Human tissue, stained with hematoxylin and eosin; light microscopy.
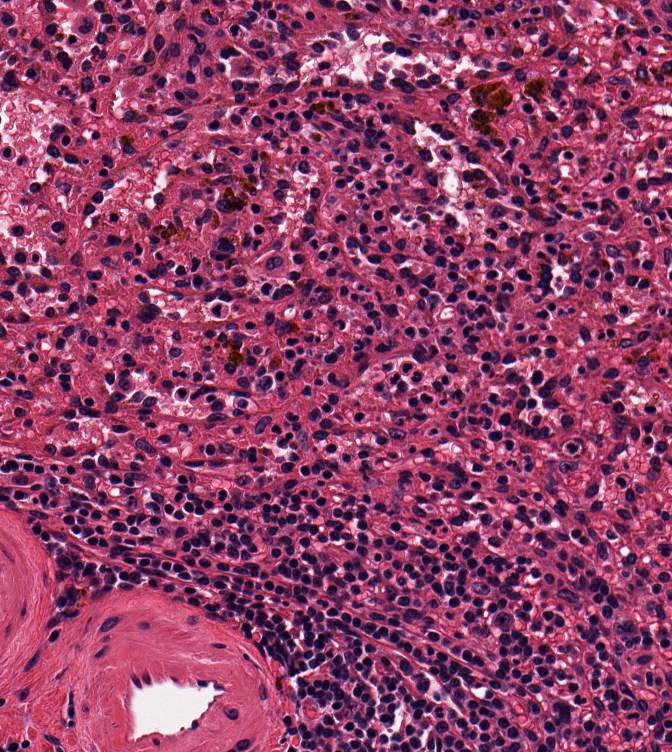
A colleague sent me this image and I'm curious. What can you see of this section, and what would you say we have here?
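Closely packed lymphocytes with small round dark nuclei and scant cytoplasm are densest in the lower field, around the vessels. Coarse brown granular pigment forms small clumps, mostly in the upper half, the largest near the upper right. Larger cells with pale, clear or vacuolated cytoplasm are scattered through the upper half. This section is spleen.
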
